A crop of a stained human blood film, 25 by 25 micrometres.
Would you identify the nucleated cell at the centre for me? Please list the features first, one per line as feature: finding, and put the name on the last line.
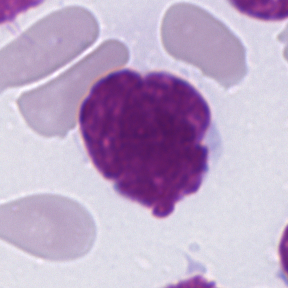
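Nucleus: shallow notch in upper edge
Cell edge: small rounded knob bulging from lower edge
Granules: none in cytoplasm
Vacuoles: none seen
Identity: myeloblast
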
